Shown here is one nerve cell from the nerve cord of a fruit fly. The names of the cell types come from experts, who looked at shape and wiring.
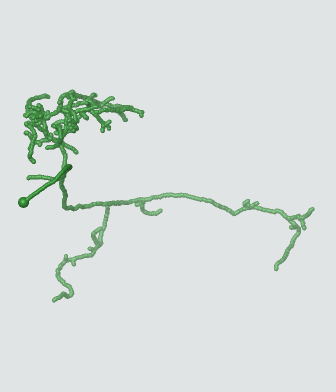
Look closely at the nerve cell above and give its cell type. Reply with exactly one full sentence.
This nerve cell is given the cell type IN08B104.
